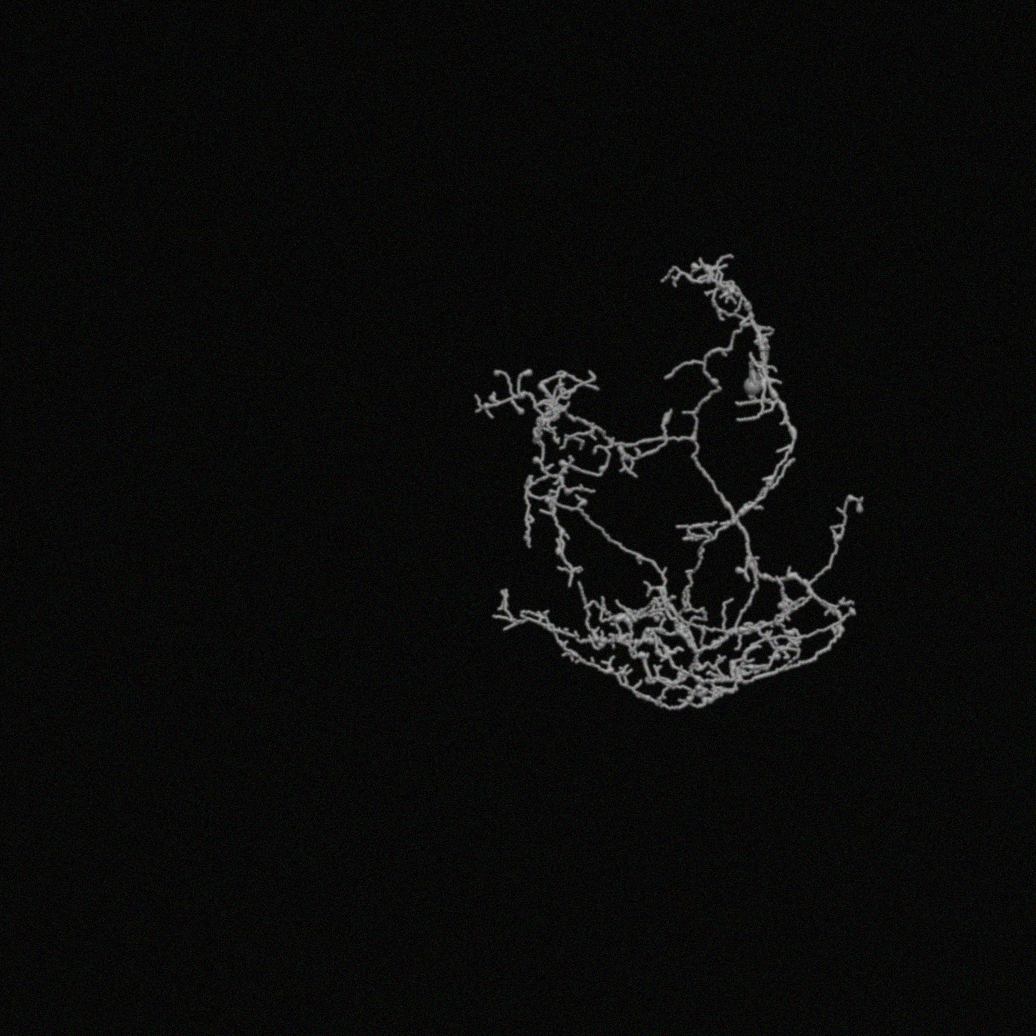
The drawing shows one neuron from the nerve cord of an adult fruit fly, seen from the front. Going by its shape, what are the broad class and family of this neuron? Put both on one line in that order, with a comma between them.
nerve-cord intrinsic neuron, hemilineage 19A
